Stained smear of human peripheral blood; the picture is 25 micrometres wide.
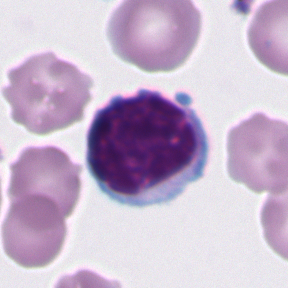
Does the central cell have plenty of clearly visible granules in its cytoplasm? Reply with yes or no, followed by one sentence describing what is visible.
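No. The cytoplasm shows no granules.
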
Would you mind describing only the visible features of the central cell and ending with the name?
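Look first at the outline: it is roughly round. The nucleus is round as well, with no notch or indentation. Its chromatin is dark purple and coarsely clumped. See the small pale blue knob jutting from the cell's upper right edge. This is a typical lymphocyte.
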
